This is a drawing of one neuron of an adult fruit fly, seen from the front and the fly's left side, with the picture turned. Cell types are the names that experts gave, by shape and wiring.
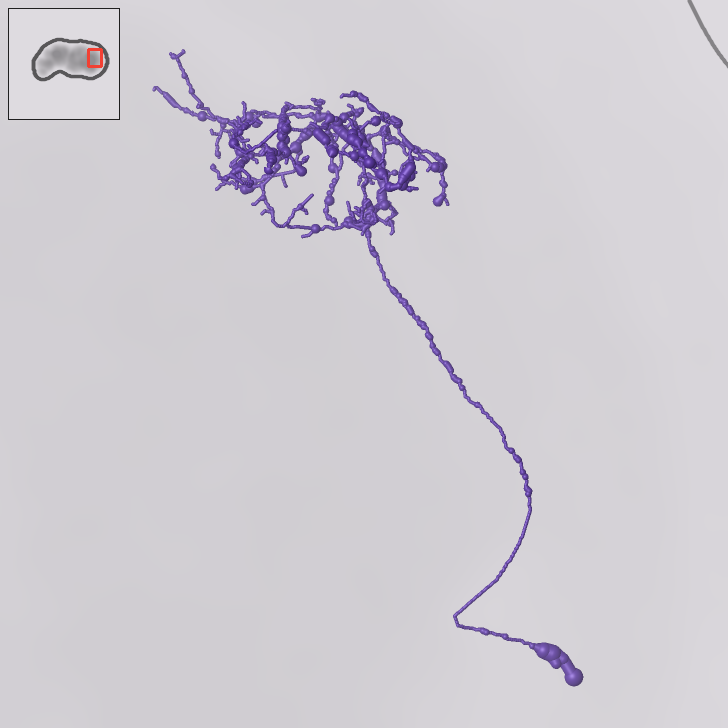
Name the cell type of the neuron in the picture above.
AVLP424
